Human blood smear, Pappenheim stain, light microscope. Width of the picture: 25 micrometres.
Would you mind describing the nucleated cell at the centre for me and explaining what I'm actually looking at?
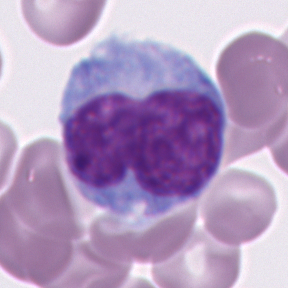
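The cell is roughly round in outline. Its nucleus, wider than it is tall, lies across the lower half of the cell and has a deep notch in its lower edge, giving it a two-lobed, kidney-like shape. No distinct coarse granules are visible in the cytoplasm. This cell is a monocyte.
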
